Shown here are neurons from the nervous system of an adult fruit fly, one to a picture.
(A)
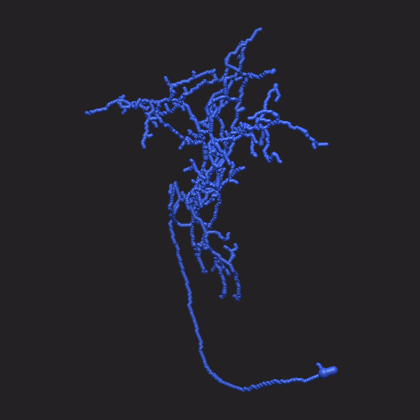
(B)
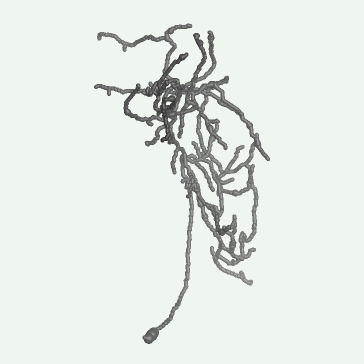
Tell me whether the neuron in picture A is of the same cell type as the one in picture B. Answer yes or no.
no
